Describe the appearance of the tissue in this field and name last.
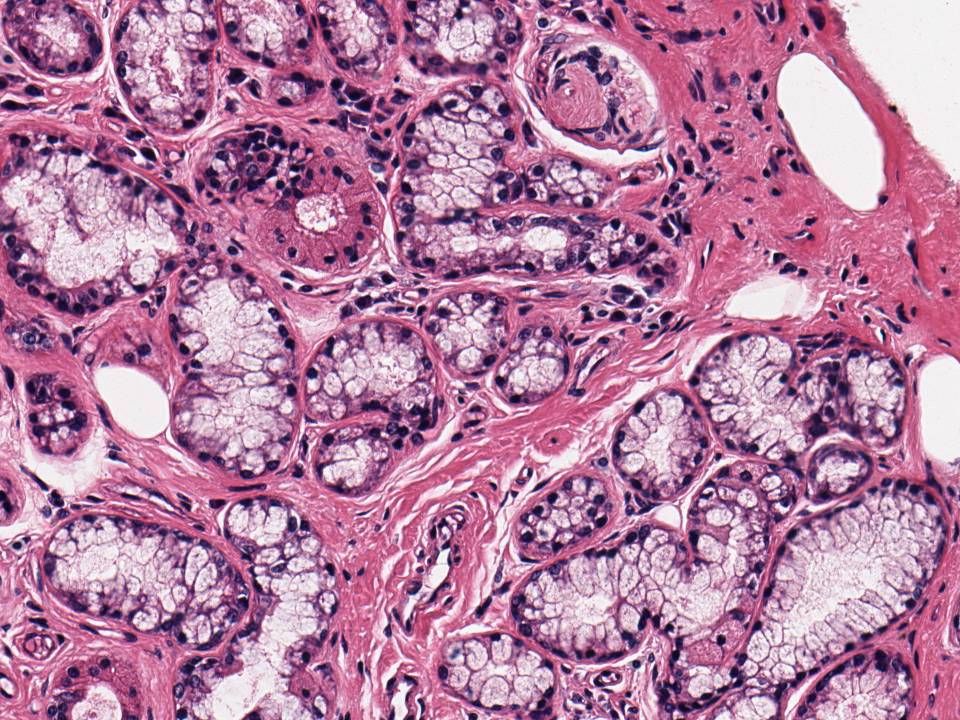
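Most of the field is rounded units of mucous cells with pale, foamy cytoplasm and small, dark nuclei flattened at the base. Pink connective tissue bands divide them into clusters. Left of upper centre, cuboidal cells with pink cytoplasm ring a small lumen. Minor salivary gland.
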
